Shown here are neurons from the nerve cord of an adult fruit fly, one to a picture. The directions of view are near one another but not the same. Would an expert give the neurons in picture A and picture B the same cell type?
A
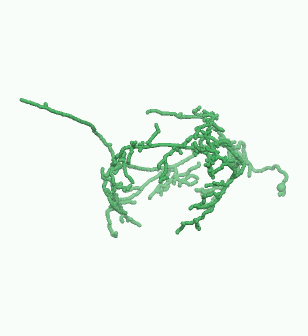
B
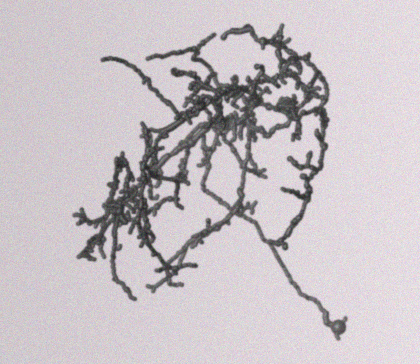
yes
